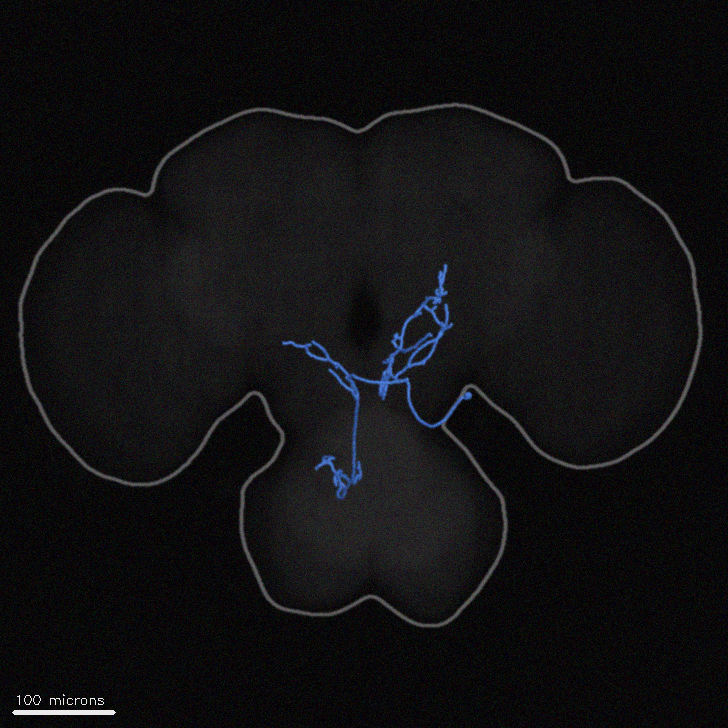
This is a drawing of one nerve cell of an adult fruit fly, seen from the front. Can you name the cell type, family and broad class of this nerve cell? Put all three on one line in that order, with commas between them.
DNge116, hemilineage LB7, descending neuron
